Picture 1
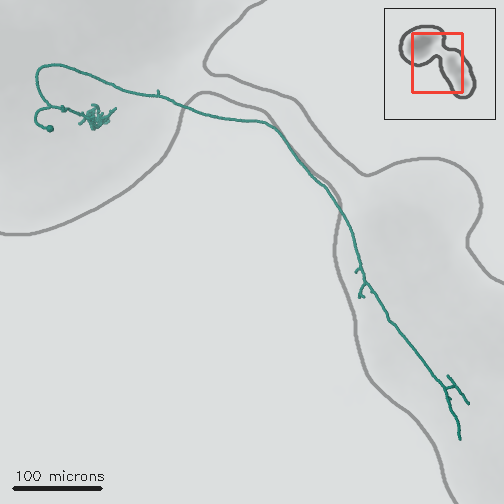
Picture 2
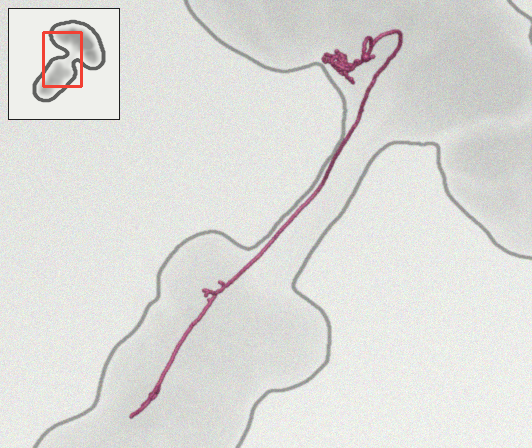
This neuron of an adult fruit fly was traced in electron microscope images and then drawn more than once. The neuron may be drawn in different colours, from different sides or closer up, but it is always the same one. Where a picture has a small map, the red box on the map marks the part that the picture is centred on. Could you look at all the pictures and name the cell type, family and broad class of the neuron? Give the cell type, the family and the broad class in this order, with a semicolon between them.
DNp17; hemilineage PSp2; descending neuron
